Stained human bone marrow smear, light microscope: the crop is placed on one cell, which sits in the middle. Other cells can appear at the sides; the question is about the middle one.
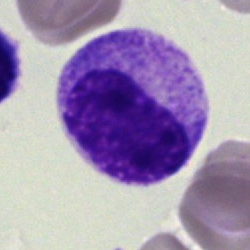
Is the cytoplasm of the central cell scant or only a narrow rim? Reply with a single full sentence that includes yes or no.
No, there is abundant cytoplasm around the nucleus.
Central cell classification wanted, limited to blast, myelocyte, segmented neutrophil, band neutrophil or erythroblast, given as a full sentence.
By type, the central cell of the crop is a myelocyte.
